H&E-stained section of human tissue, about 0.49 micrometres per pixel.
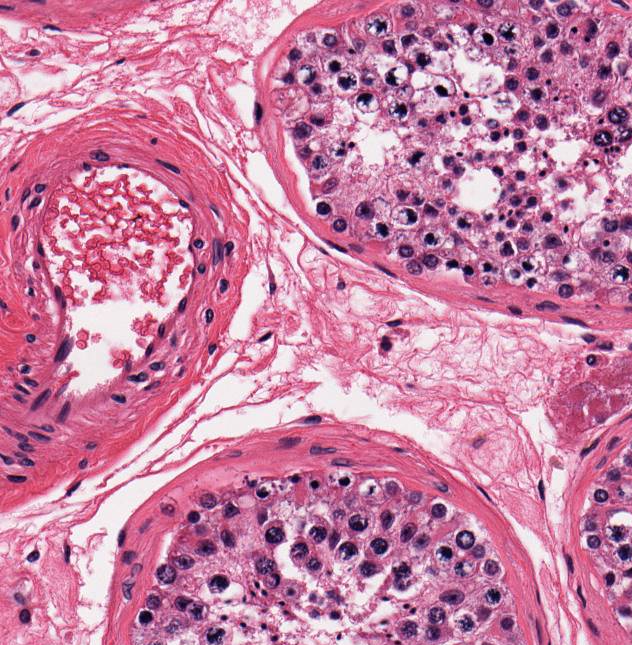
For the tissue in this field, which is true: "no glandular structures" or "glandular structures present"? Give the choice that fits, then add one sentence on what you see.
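Glandular structures present. Each tubule is filled by a stratified epithelium many cells deep, leaving little open lumen.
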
